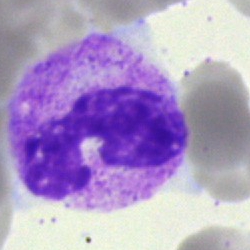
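Segmented neutrophil, the central cell in this stained bone marrow smear. Its outline is roughly round, and the chromatin is dense and dark purple. You won't find any nucleoli in the nucleus.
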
